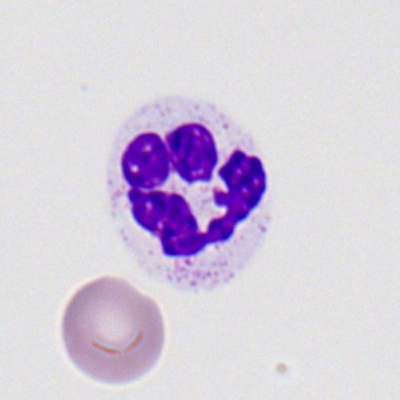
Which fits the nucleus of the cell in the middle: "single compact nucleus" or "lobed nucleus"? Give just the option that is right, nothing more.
Lobed nucleus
